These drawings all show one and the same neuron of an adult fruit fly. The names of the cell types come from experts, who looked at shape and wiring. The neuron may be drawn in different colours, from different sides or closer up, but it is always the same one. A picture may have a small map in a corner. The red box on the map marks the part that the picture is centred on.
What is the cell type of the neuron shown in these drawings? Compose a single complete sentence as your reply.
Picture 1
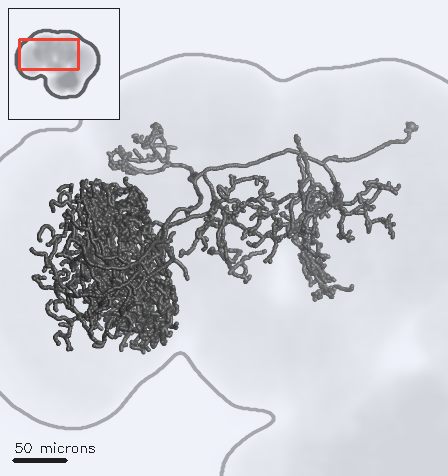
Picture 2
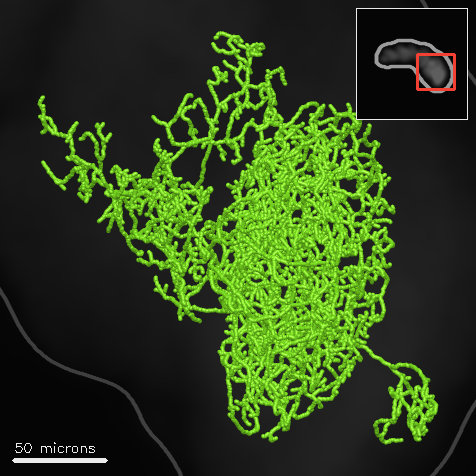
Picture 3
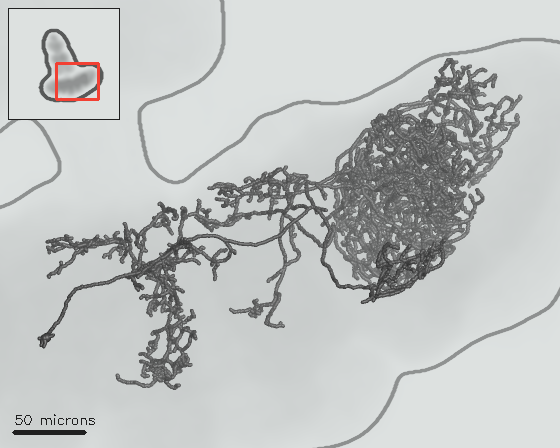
This particular neuron has the cell type LoVC22.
